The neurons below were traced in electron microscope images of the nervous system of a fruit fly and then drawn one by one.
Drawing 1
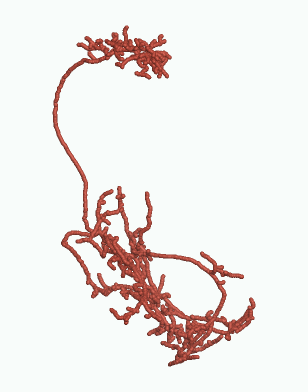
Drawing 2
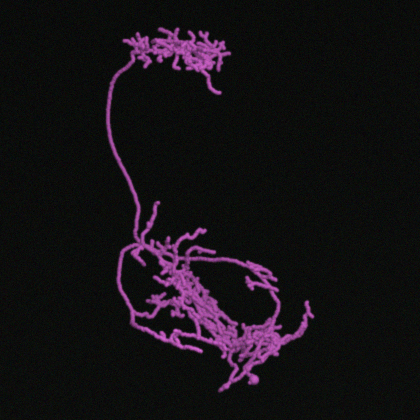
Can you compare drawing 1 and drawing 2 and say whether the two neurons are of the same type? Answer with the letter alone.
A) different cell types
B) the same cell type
B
